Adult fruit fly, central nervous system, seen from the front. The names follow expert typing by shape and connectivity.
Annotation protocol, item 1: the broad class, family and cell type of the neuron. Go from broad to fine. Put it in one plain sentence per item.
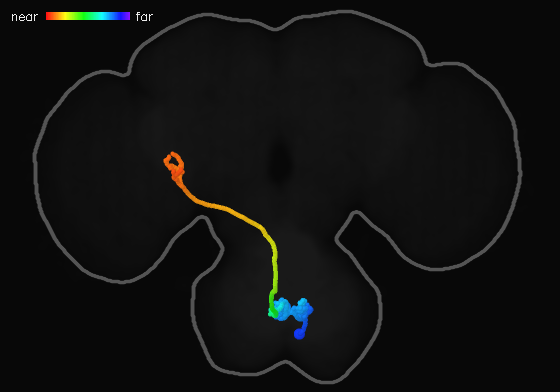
An ascending neuron of hemilineage 10B, type AN10B029.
